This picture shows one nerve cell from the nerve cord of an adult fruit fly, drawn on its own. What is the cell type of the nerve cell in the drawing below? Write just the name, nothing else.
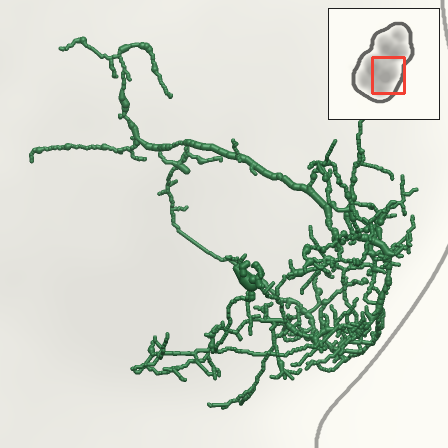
IN13A032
